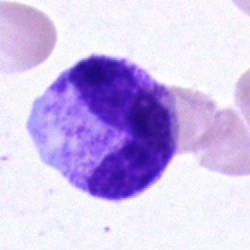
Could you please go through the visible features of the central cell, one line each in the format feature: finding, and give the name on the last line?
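Shape: roughly round, a few edges slightly angular
Nucleus: takes up the upper and right parts, cytoplasm left over on the left
Border toward the cytoplasm: indented, not straight or convex
Nucleoli: none to see
Name: it's a band neutrophil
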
